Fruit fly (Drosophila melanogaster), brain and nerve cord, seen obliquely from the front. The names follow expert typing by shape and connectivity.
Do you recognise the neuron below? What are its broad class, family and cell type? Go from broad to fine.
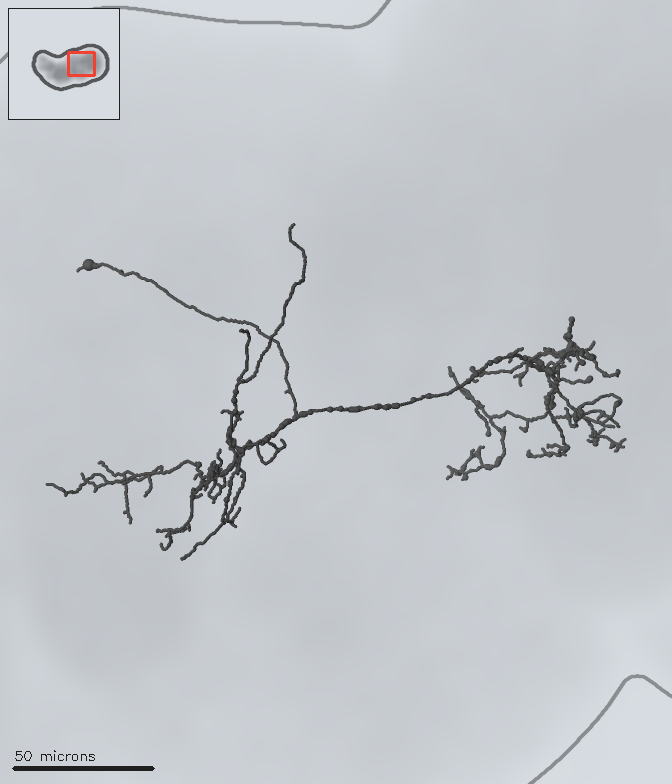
central-brain intrinsic neuron; hemilineage DM5_central; LAL180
